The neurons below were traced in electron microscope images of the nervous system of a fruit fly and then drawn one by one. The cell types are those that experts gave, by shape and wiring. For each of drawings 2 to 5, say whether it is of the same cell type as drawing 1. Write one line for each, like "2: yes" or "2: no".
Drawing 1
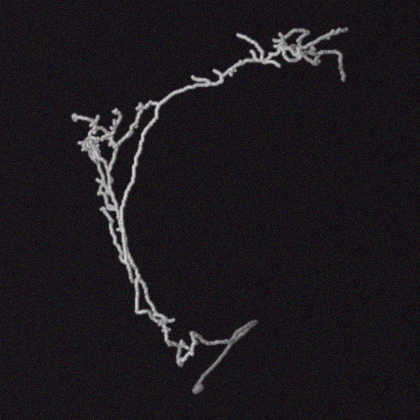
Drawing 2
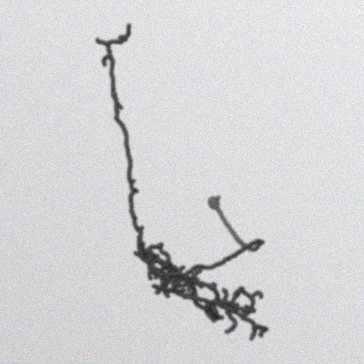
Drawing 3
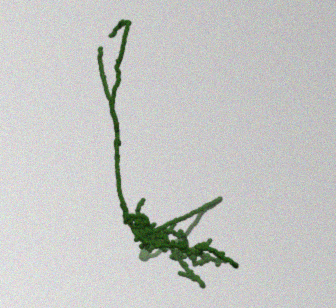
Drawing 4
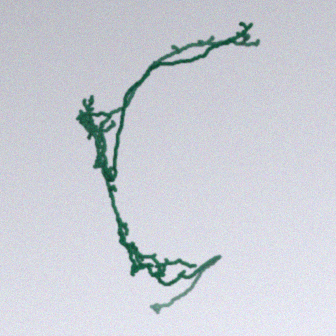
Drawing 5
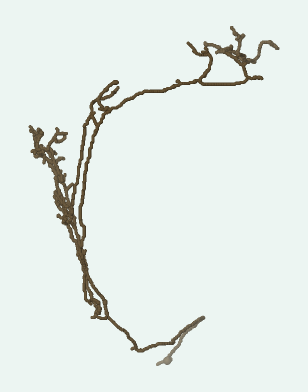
2: no
3: no
4: yes
5: yes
